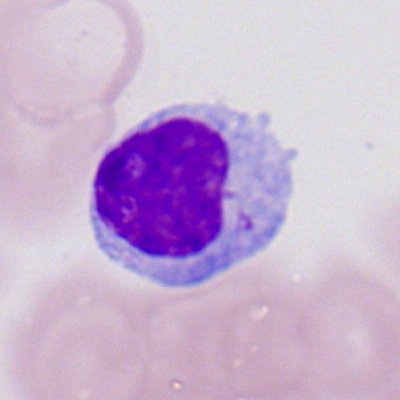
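Lymphocyte, the cell in the middle of a stained human blood smear. Its outline is roughly round, with small irregular blebs along the upper right margin. A notch on the right side of the nucleus gives it a bean-like shape. The cytoplasm is pale greyish blue, with a few small reddish-purple granules lying near the nuclear notch.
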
